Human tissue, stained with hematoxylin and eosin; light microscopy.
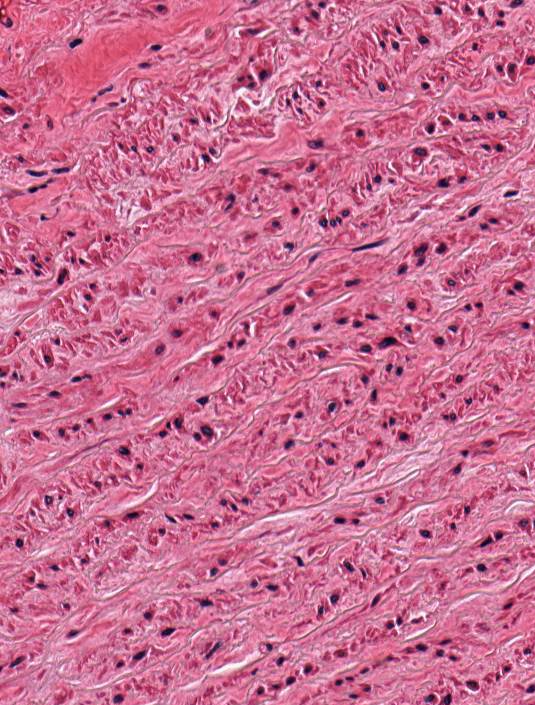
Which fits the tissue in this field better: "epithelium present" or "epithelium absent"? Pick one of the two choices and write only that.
Epithelium absent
